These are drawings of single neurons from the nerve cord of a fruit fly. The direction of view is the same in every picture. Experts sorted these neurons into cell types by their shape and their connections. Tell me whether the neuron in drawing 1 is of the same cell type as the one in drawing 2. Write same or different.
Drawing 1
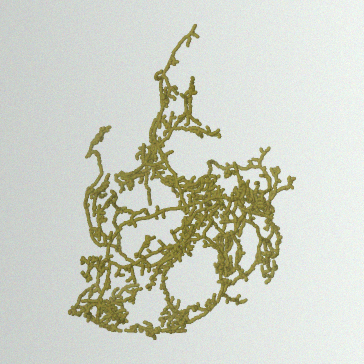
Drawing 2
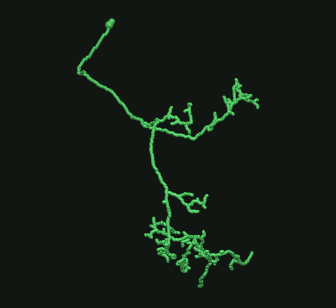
different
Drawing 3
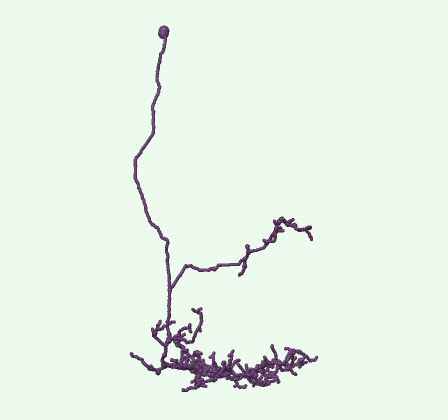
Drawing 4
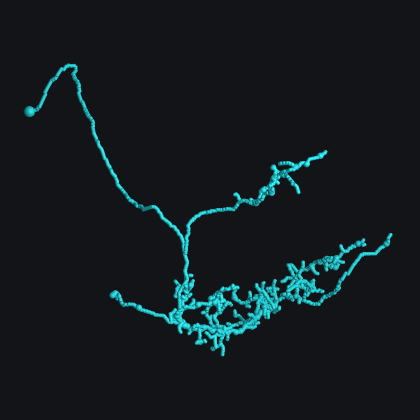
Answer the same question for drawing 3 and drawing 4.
same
